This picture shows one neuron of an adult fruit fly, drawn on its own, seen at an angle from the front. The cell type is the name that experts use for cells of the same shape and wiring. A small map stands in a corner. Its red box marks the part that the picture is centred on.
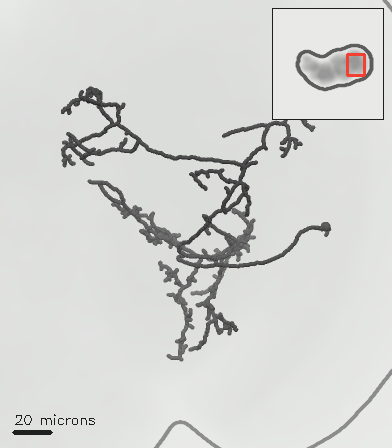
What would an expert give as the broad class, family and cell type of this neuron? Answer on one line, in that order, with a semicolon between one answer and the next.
central-brain intrinsic neuron; hemilineage LALa1_anterior; AVLP094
